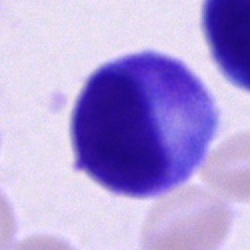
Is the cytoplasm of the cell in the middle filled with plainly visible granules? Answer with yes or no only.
No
